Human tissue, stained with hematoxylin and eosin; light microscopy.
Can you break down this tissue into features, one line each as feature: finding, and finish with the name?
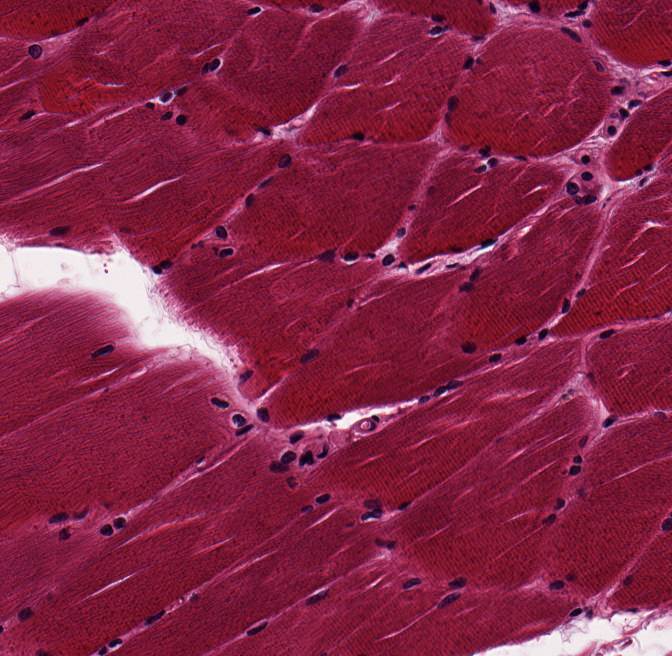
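Upper half: fibres cut more across their length, giving rounded polygonal profiles
Nuclear position: at fibre edges, not centres
Nuclei: small, dark blue-purple, elongated or oval
Cytoplasm: deep red-pink with eosin
Name: skeletal muscle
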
